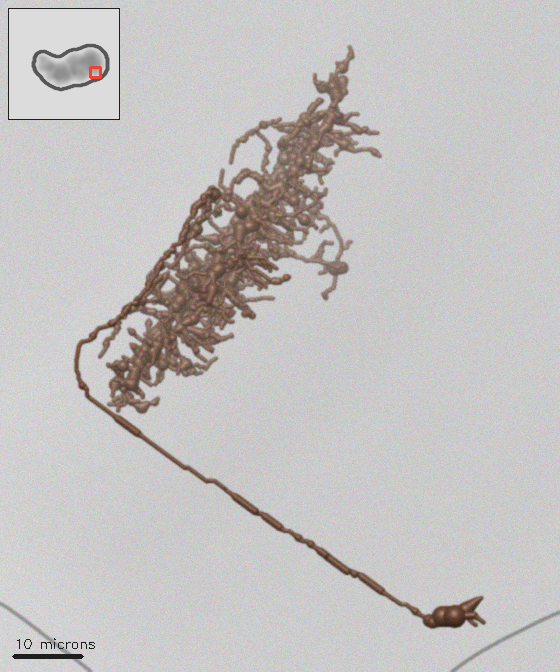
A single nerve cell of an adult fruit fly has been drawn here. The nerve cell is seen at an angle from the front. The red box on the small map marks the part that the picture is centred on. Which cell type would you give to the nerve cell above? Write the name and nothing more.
Pm10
